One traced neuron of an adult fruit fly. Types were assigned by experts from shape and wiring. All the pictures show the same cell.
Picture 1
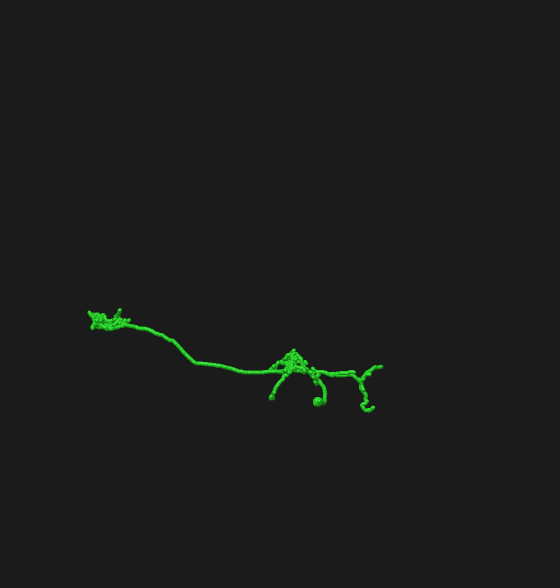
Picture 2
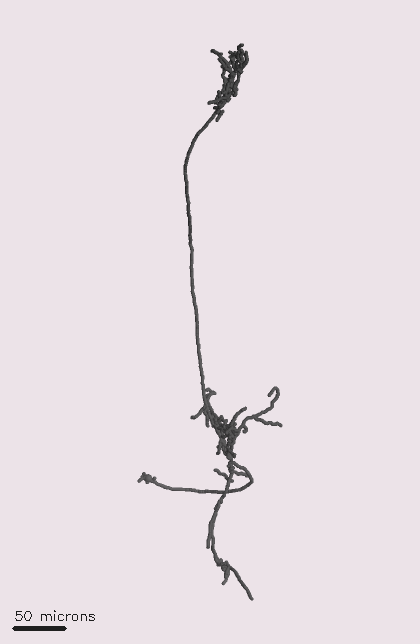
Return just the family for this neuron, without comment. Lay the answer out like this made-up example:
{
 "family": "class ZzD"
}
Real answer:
{
 "family": "hemilineage 26X"
}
